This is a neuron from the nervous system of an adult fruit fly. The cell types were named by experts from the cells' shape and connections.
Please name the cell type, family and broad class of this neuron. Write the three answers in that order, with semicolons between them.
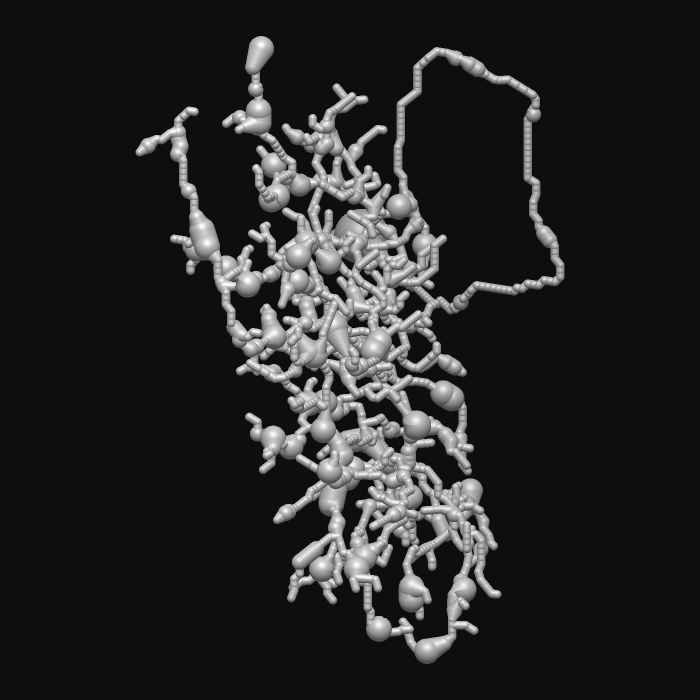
LPi3412; LPi; optic-lobe intrinsic neuron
